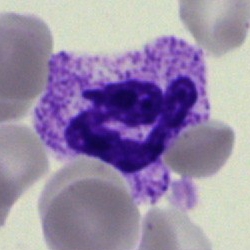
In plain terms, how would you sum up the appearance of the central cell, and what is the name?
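Dense chromatin stains dark purple. Note the plentiful, pale lilac cytoplasm, with many small purple granules scattered throughout it. The outline is irregular, its edge uneven and scalloped. This is a segmented neutrophil.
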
